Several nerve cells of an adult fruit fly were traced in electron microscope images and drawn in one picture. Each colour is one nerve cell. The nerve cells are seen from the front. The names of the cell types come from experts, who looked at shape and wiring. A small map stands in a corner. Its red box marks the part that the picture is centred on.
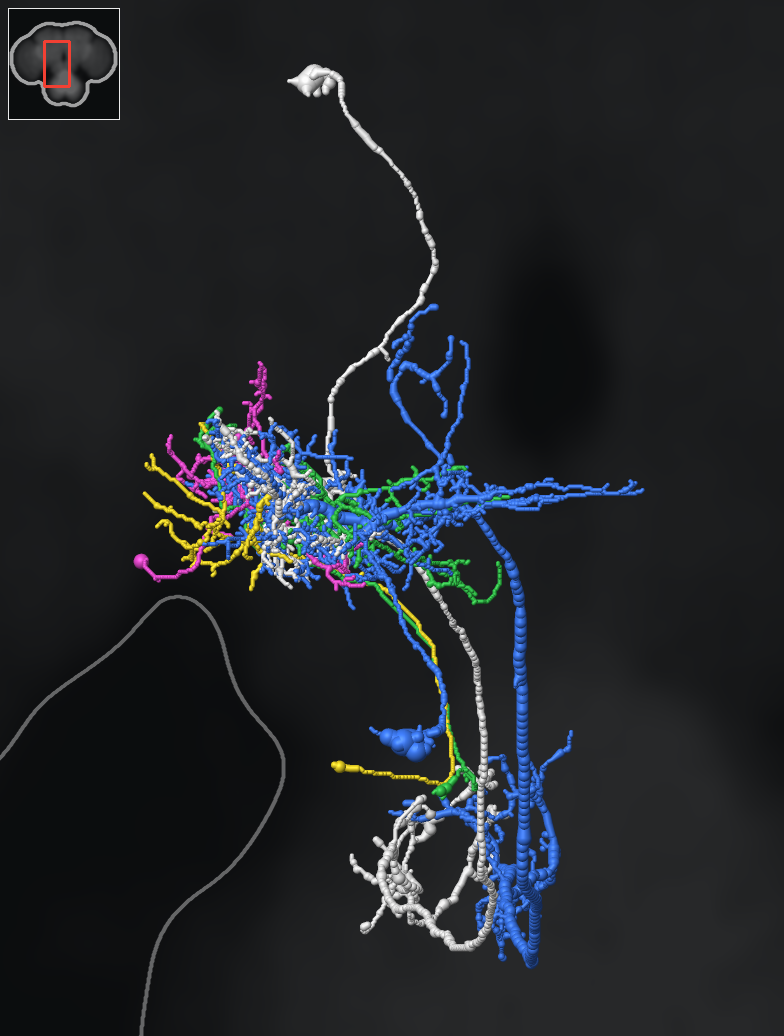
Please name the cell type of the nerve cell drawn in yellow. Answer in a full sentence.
The cell type is CB3743.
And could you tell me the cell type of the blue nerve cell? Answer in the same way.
The cell type is DNg99.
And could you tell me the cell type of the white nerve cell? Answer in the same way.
The cell type is DNp33.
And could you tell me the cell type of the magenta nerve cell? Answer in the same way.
The cell type is AMMC015.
